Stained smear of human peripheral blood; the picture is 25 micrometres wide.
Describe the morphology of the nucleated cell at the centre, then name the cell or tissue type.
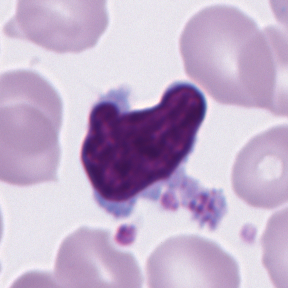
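Measuring about 12 by 9 micrometres, the nucleus has an irregular outline with a shallow notch in its upper edge. Its chromatin is dense, dark purple and coarsely clumped. Cytoplasm is scant, the nucleus filling nearly the whole cell, and its edge is ragged and frayed rather than smooth. This is a typical lymphocyte.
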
